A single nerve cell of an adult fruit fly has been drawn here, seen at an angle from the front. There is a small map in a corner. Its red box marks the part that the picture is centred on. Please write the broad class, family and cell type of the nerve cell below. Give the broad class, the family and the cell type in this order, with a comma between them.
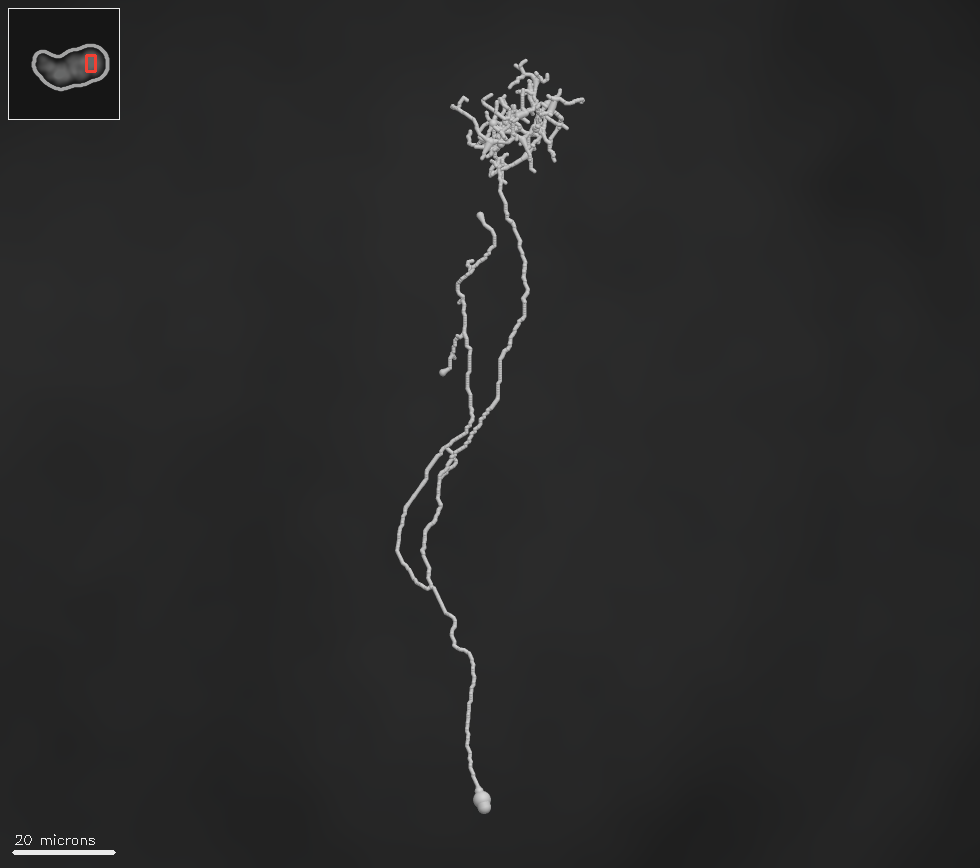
optic-lobe intrinsic neuron, Li, Li21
